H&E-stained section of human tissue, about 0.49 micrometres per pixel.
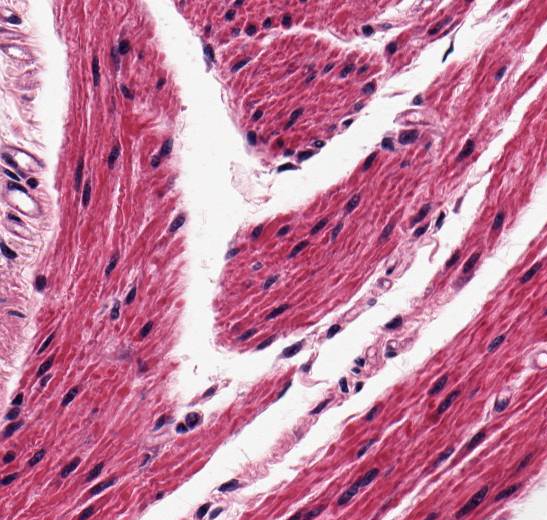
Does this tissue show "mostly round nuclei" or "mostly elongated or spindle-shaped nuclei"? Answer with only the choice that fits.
Mostly elongated or spindle-shaped nuclei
